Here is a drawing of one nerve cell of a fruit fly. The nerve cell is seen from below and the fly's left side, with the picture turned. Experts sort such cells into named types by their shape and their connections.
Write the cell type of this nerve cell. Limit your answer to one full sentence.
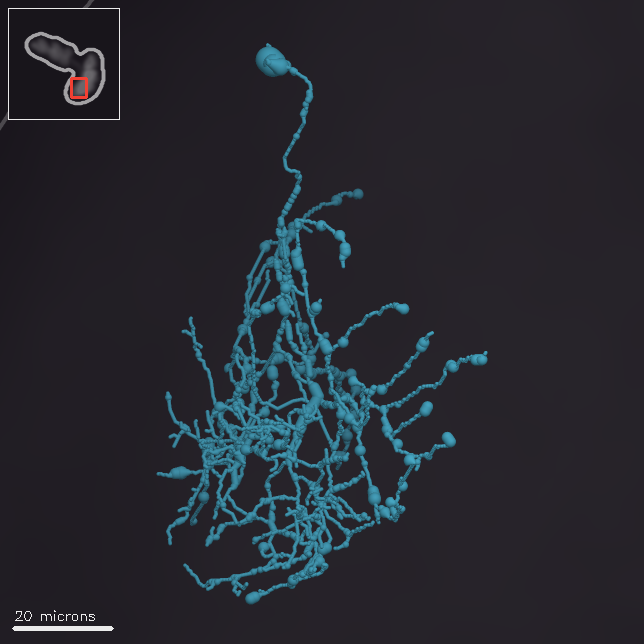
This nerve cell has been assigned cell type LT68.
